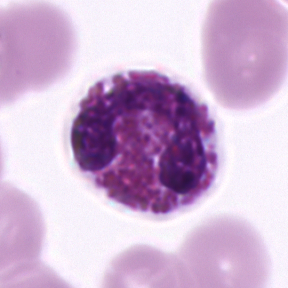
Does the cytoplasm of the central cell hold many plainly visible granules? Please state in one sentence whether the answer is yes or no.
Yes, there is a large number of visible granules in the cell's cytoplasm.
